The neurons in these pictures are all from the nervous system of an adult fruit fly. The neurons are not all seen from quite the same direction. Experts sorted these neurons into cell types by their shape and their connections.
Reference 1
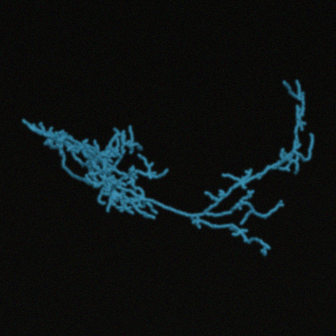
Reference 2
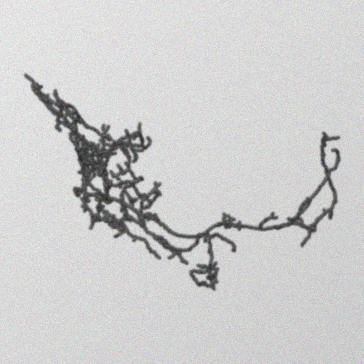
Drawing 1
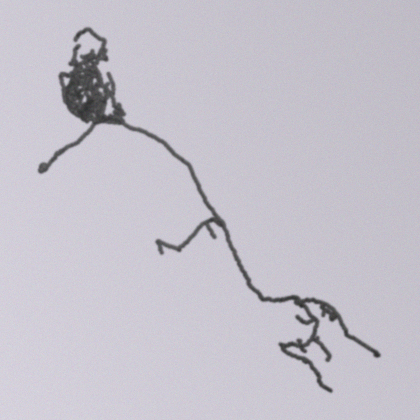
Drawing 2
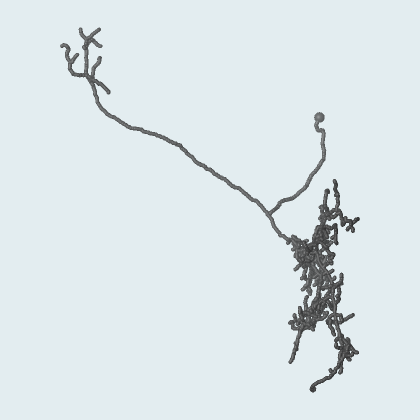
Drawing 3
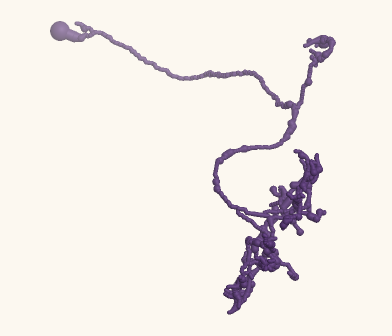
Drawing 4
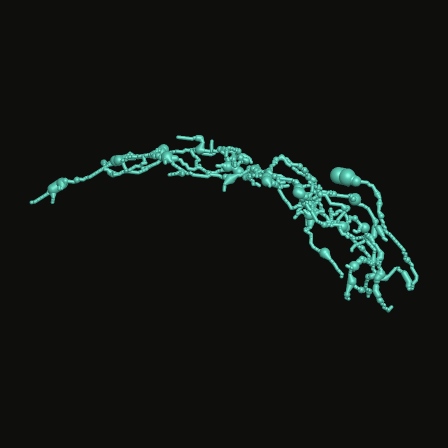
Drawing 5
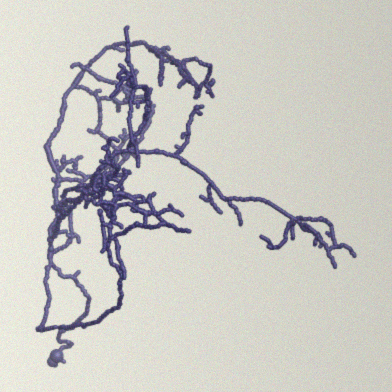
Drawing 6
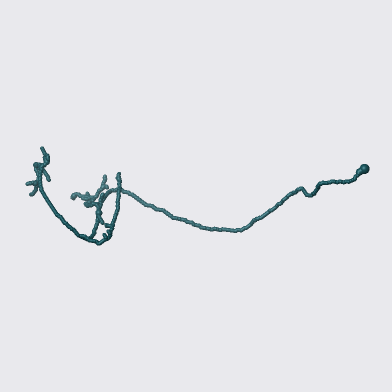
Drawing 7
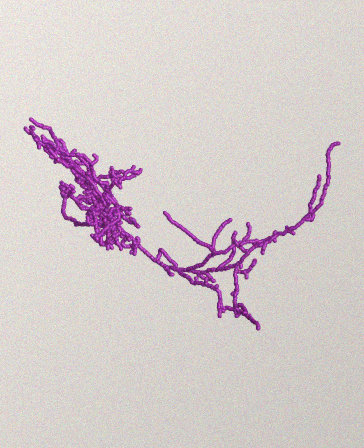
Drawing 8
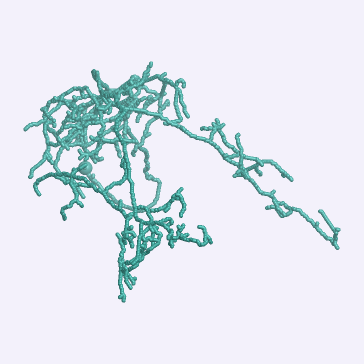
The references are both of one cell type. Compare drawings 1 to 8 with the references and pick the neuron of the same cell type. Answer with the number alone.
7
